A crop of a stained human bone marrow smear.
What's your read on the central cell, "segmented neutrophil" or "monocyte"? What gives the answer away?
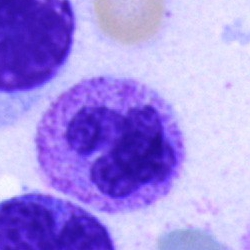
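Segmented neutrophil, I'd say. What settles it is the cytoplasm: abundant and pinkish-lilac, not grey-blue.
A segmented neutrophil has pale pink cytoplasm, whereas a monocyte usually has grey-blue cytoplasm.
Fine pink-violet granules fill that cytoplasm evenly. Beyond that, the outline is round and smooth, and the chromatin is dense and dark purple.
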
